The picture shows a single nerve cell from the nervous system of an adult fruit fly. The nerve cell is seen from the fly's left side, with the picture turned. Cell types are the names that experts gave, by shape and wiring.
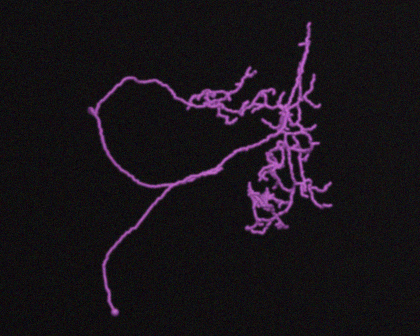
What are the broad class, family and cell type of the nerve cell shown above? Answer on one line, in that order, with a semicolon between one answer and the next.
central-brain intrinsic neuron; hemilineage VLPl&p1_posterior; SMP567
